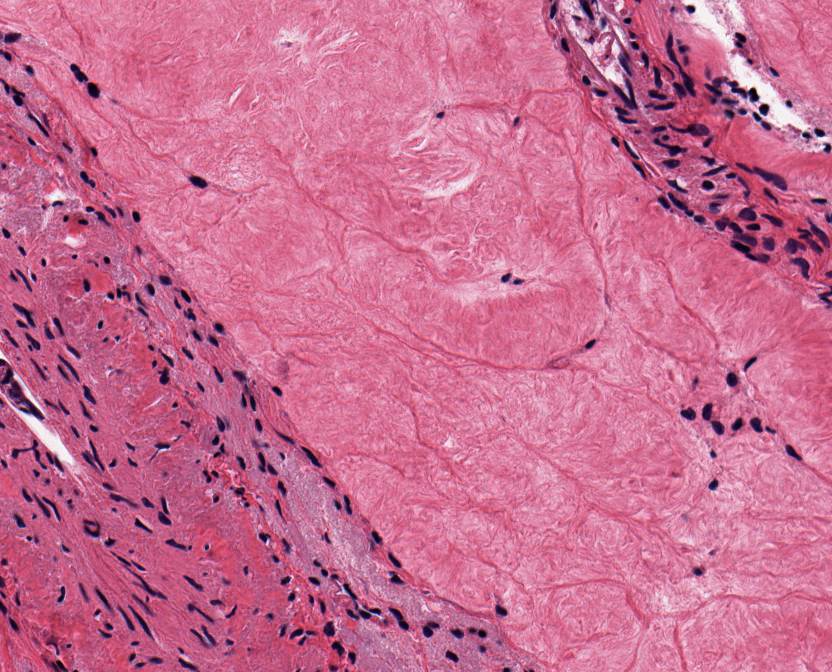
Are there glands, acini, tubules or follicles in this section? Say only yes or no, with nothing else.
No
